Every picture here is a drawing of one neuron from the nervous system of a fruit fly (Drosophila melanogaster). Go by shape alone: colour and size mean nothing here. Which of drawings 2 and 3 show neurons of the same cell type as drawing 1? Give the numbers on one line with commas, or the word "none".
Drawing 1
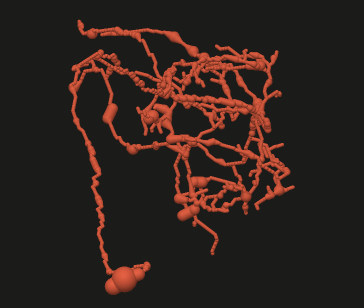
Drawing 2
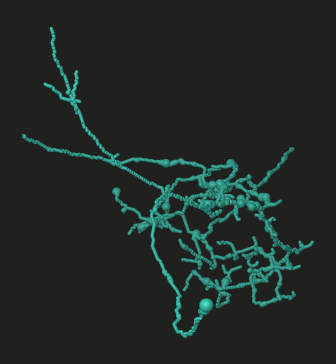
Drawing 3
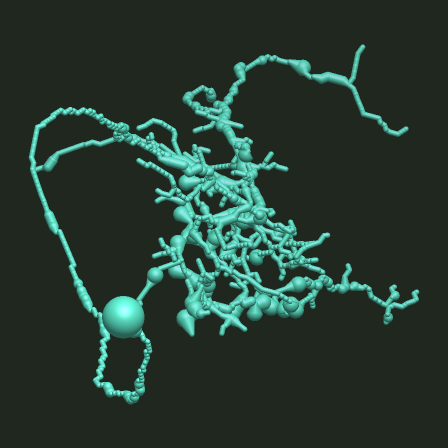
3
